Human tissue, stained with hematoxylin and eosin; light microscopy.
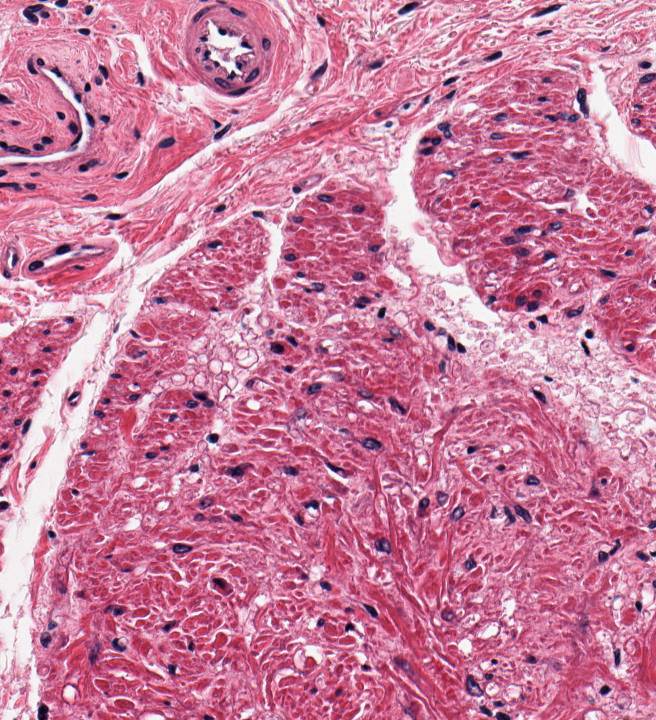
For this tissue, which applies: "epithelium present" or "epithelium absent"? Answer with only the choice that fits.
Epithelium absent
